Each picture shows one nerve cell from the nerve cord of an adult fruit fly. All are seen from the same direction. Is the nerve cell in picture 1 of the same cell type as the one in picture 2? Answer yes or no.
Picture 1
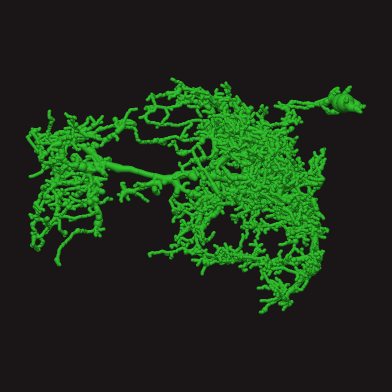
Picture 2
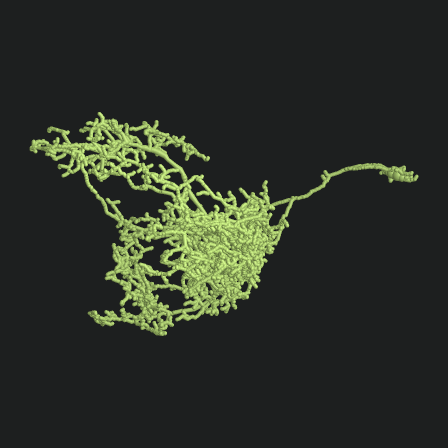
yes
